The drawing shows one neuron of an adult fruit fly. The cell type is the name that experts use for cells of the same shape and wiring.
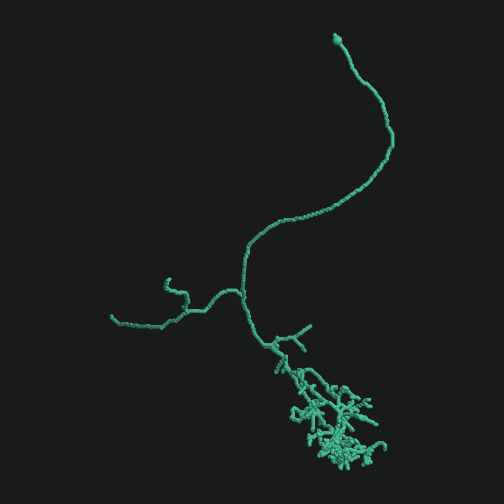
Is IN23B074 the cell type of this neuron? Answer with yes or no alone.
yes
